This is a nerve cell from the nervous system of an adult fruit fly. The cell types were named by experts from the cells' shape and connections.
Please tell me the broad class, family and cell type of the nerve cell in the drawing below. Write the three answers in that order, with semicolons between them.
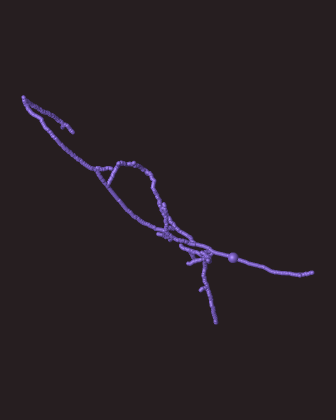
sensory neuron entering the nerve cord; class mechanosensory proprioceptive; SNpp11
